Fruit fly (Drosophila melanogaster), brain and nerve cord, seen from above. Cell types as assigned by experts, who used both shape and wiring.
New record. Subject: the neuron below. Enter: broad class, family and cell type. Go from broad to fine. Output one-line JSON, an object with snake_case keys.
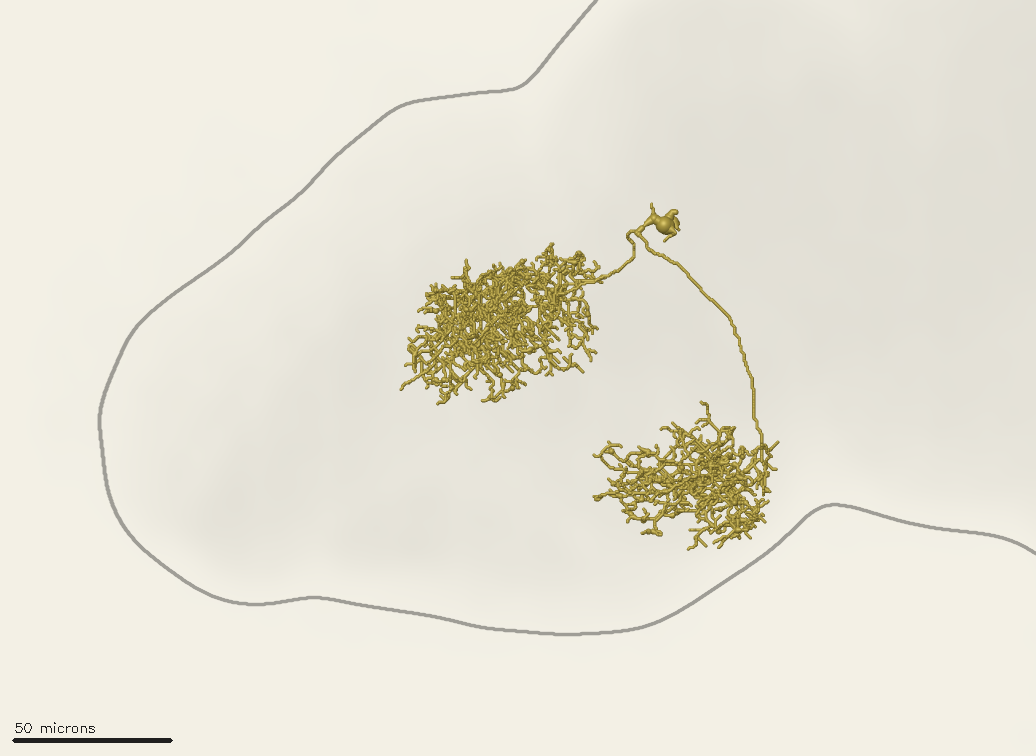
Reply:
{"broad_class": "optic-lobe intrinsic neuron", "family": "MeLo", "cell_type": "MeLo8"}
